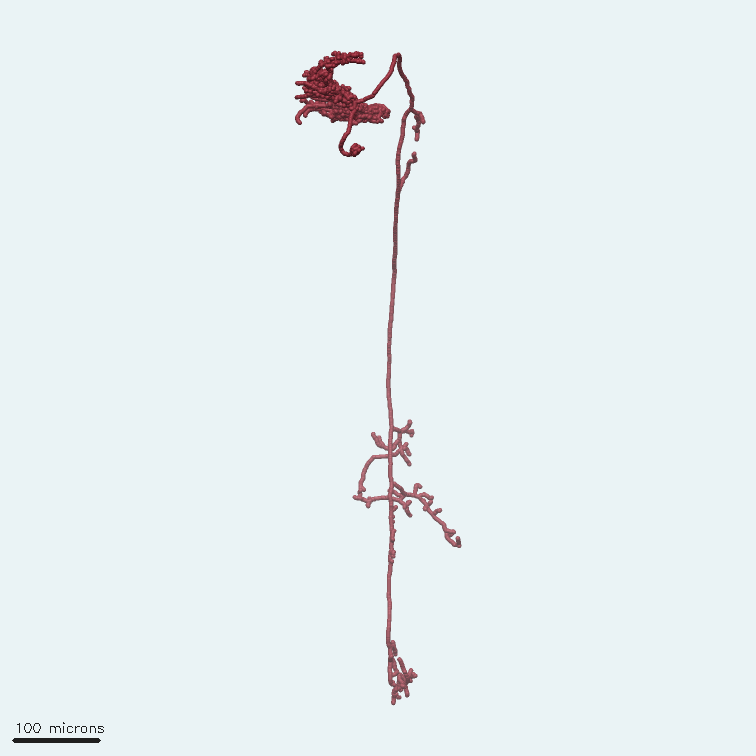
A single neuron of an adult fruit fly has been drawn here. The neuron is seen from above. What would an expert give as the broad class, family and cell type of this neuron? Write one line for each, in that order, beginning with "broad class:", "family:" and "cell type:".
broad class: descending neuron
family: pMP
cell type: pMP2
